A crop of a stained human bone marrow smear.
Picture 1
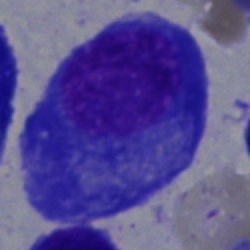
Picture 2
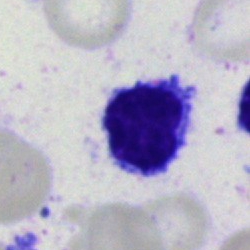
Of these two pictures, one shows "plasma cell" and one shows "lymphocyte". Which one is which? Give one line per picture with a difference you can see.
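In picture 1 we see a plasma cell: The cytoplasm is abundant and fills the lower half of the cell.
In picture 2 we see a lymphocyte: Cytoplasm is scant, showing at most as a thin rim at the edge.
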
